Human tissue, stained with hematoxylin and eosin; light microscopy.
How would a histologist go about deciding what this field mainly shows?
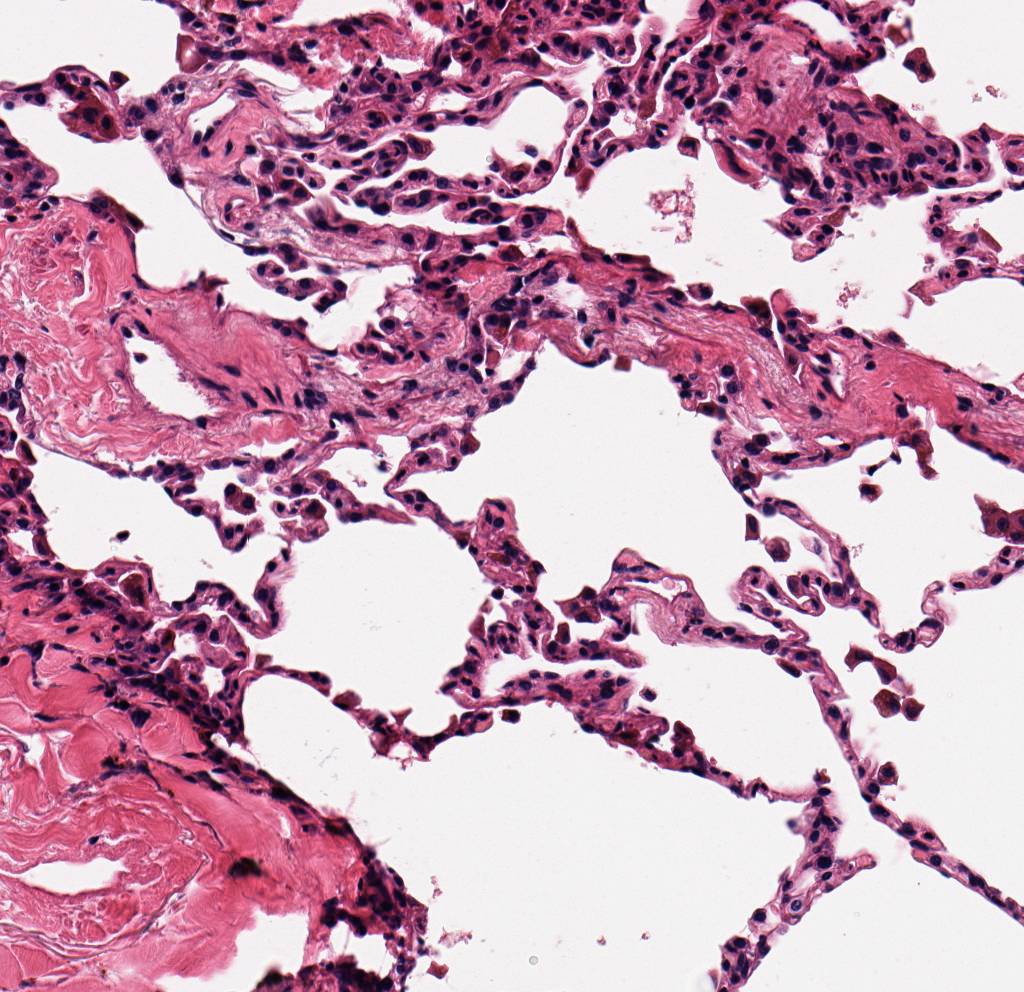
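I'd call this mainly alveolus. Large irregular spaces, nearly empty, are divided by thin branching septa across the centre and right.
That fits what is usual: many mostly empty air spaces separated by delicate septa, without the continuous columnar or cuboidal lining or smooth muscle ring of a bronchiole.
Rounded cells with brown-tinged cytoplasm lie free in the spaces and along septa, mostly on the right.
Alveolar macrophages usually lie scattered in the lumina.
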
